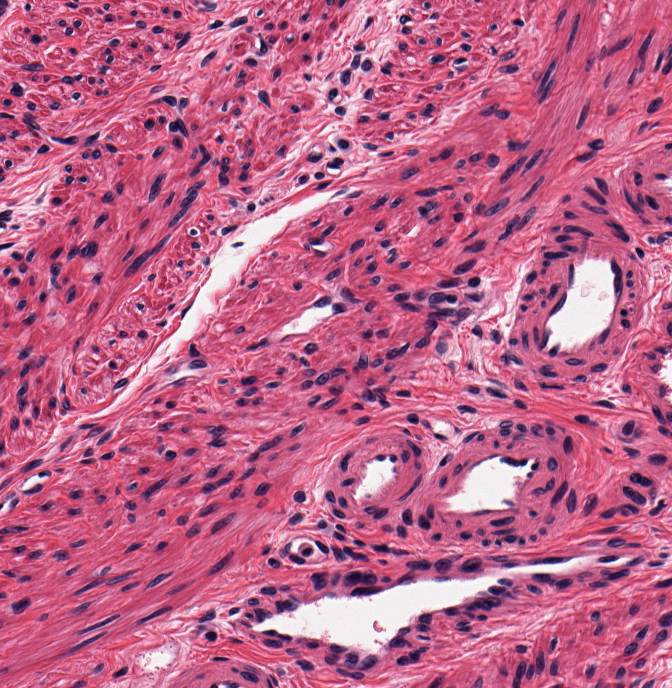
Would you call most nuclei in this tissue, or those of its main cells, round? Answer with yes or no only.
No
